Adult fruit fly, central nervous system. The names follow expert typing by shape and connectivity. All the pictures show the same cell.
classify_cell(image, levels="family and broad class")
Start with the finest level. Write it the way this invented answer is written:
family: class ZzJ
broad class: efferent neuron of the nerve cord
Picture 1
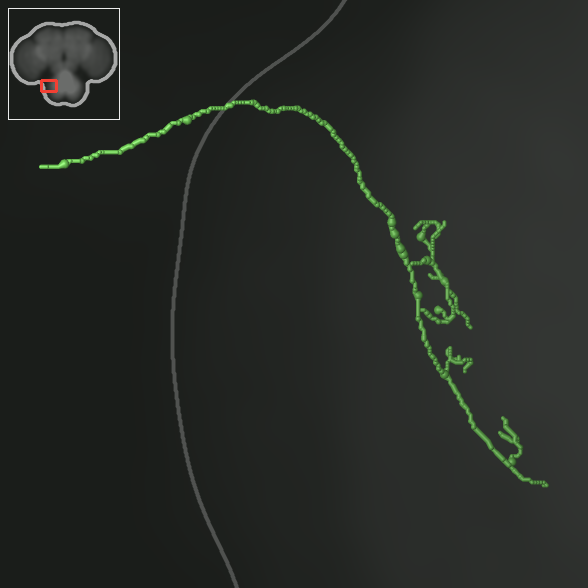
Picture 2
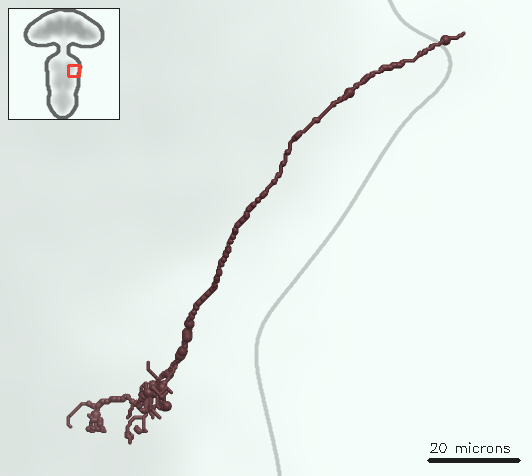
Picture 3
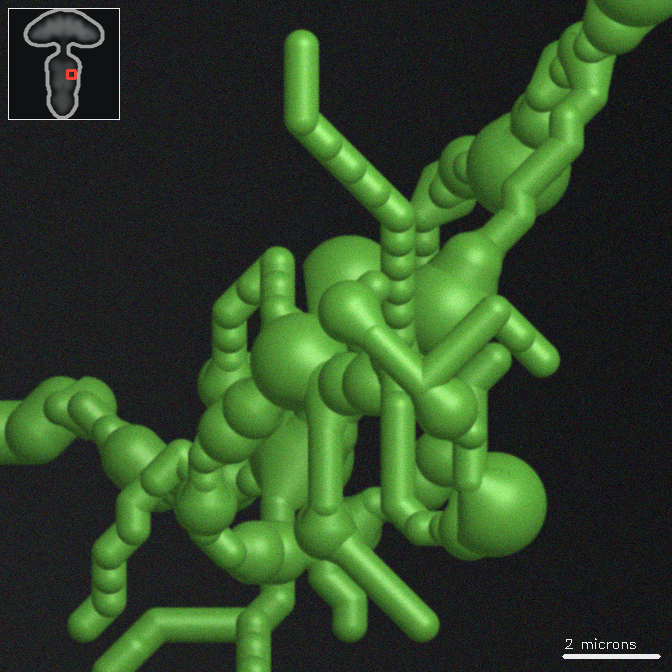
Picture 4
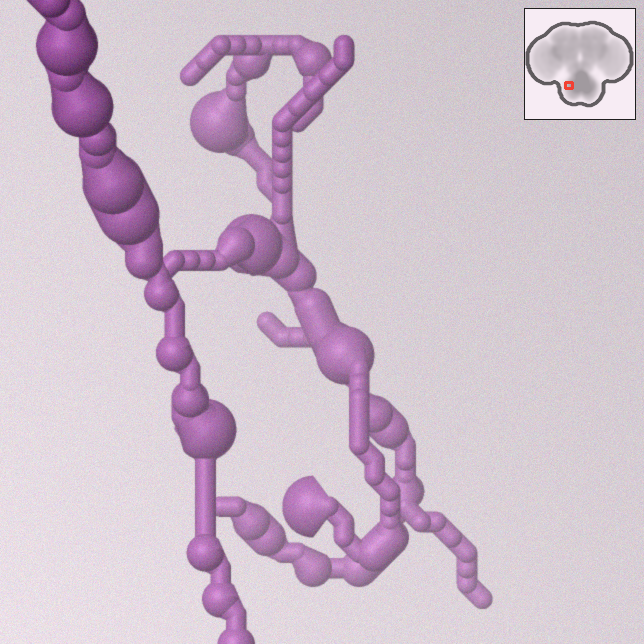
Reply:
family: class mechanosensory tactile
broad class: sensory neuron entering the nerve cord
